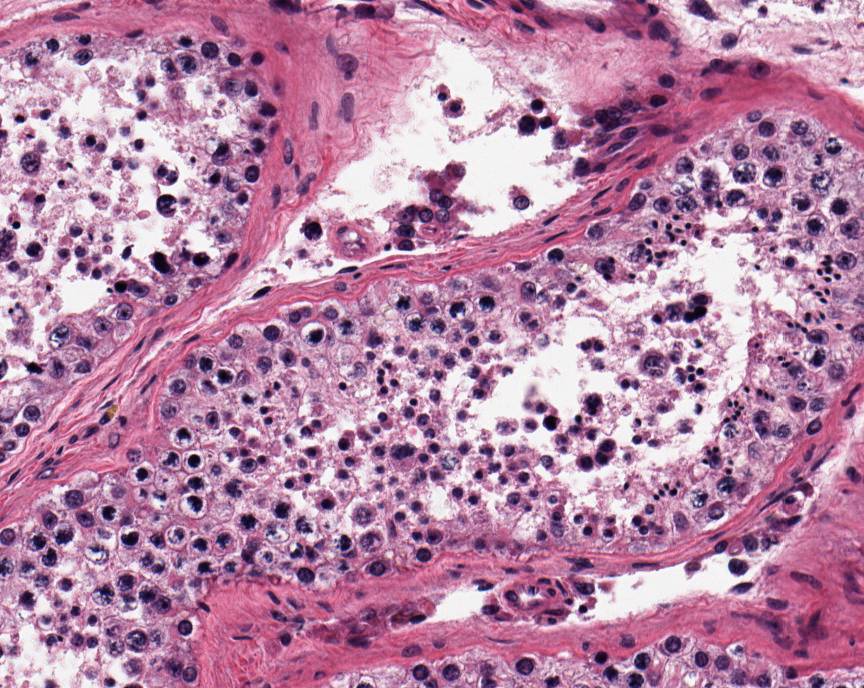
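Testis. A large elongated tubule crosses the centre, lower left to upper right, with parts of others above and below. Many layers of rounded cells with large round nuclei and coarse, clumped dark chromatin crowd the tubules. Small, shrunken, intensely dark nuclei are scattered among them.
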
